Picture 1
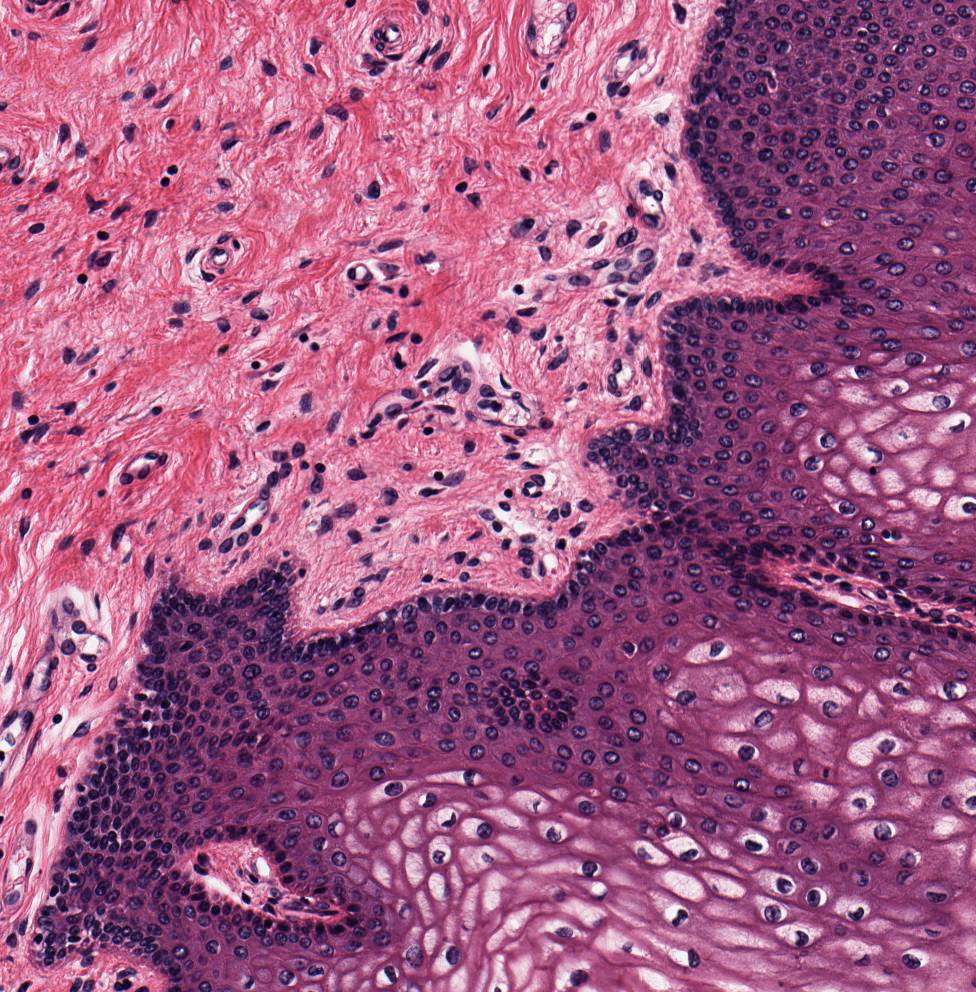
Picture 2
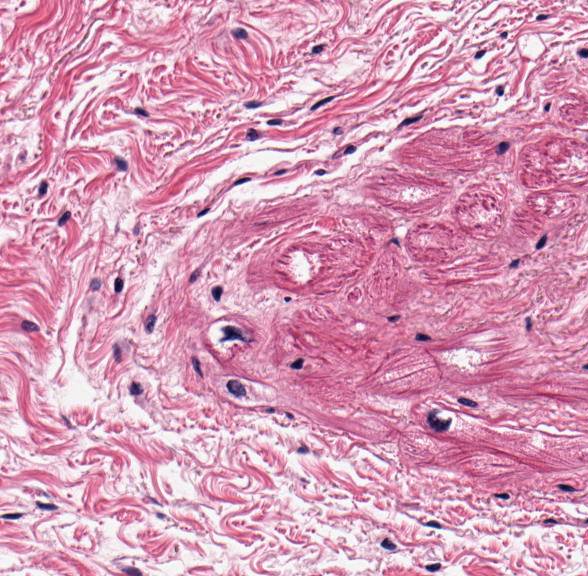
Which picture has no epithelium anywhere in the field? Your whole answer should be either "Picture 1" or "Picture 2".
Picture 2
